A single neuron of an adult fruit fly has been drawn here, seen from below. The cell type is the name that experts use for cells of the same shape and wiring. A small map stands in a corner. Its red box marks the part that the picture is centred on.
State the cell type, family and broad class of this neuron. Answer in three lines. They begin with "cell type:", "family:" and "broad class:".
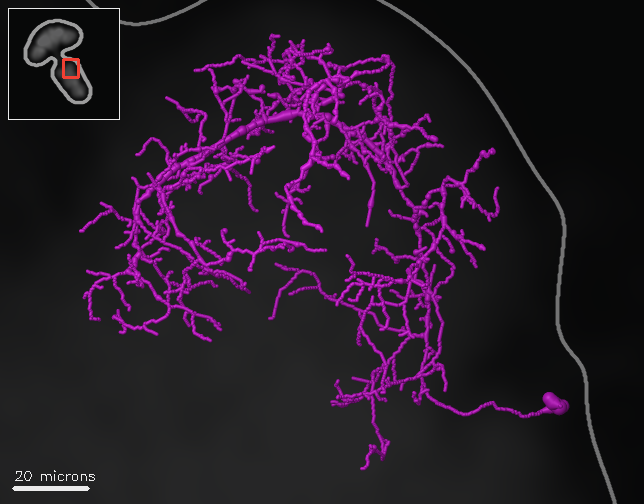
cell type: IN03A022
family: hemilineage 03A
broad class: nerve-cord intrinsic neuron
